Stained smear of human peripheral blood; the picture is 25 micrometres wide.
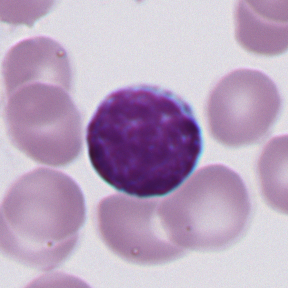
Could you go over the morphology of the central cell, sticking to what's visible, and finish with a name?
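Looking first at the outline, it is smooth and evenly rounded, with no projections or hair-like extensions on the surface. The cell measures about 10 micrometres across. Most of that is nucleus: it is round in outline, about 9 micrometres across, and fills about 90% of the cell's area. Its chromatin is dense and dark purple, gathered in coarse clumps with paler streaks running between them. Of the cytoplasm, I can see only a thin pale blue crescent at the upper right edge. This is a typical lymphocyte.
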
